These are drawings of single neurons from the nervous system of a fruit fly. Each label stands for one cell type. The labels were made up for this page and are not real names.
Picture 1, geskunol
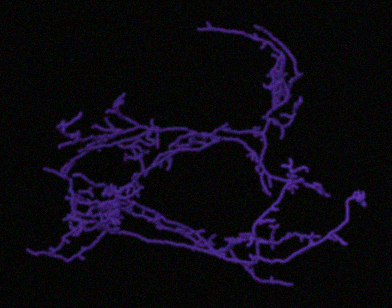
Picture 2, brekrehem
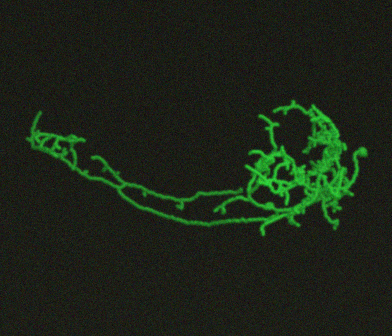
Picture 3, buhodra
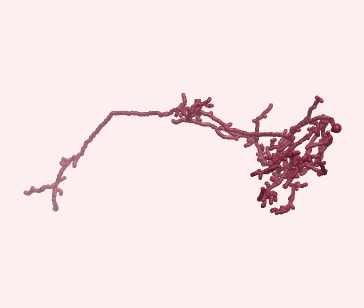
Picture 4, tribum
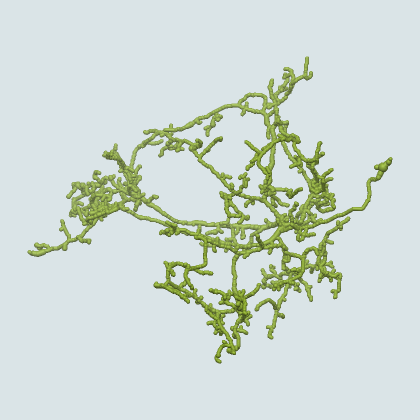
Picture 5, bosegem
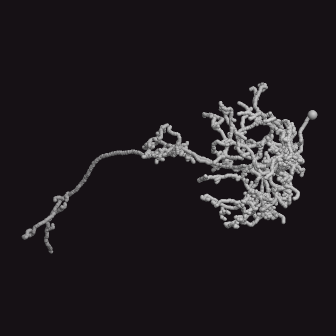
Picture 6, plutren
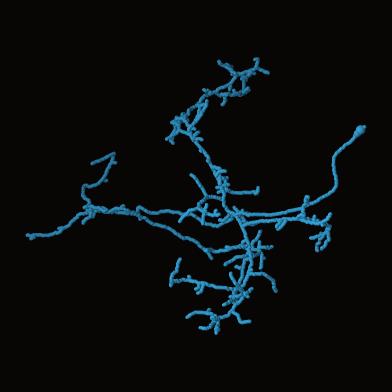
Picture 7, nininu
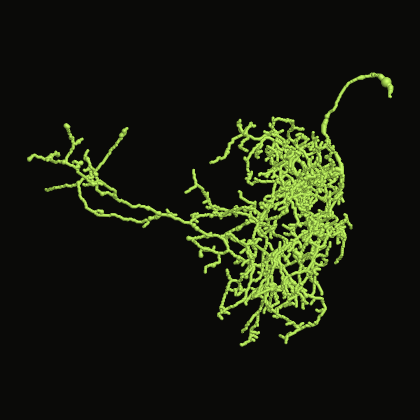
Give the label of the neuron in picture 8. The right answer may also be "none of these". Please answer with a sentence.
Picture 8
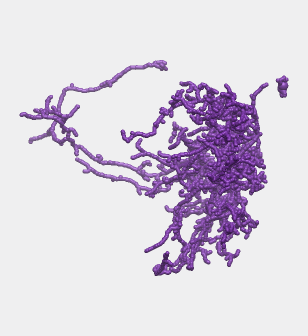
It belongs to nininu.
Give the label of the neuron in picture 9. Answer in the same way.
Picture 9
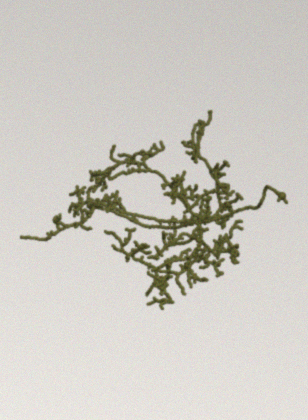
It belongs to tribum.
